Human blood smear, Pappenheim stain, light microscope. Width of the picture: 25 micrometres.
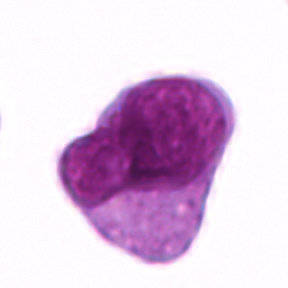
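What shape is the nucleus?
It is folded by a deep cleft that sets off a smaller lobe on its left side.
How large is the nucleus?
About 15 by 10 micrometres.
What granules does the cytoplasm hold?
Only sparse, very fine purplish granules.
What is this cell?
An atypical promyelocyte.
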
